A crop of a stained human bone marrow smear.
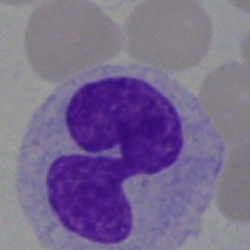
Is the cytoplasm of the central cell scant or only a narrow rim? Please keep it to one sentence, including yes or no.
No, in this cell the cytoplasm is abundant.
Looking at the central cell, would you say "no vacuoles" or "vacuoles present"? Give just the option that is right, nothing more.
No vacuoles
